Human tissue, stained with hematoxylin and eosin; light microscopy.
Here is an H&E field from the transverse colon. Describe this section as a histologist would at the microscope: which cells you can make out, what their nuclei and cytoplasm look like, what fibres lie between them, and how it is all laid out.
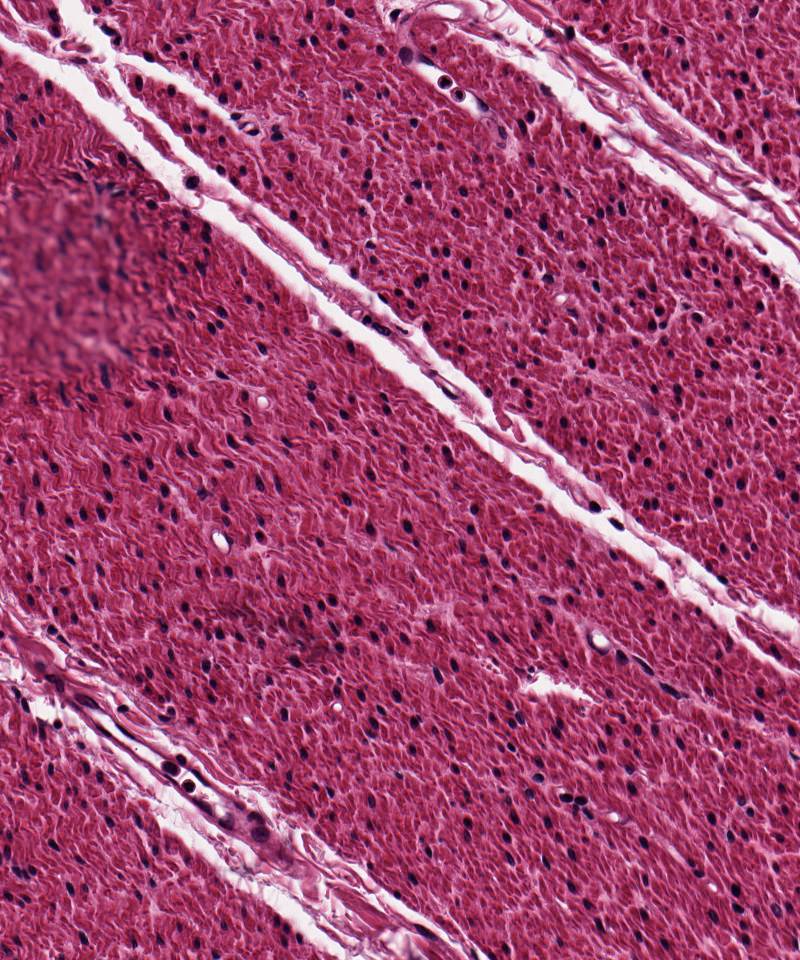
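Broad smooth muscle bundles fill the field, divided by narrow pale bands running diagonally from upper left to lower right. Cells at upper left cut lengthwise, wavy. Nuclei small, dark, round to oval, fairly evenly scattered. Cytoplasm deep eosinophilic pink-red throughout.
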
